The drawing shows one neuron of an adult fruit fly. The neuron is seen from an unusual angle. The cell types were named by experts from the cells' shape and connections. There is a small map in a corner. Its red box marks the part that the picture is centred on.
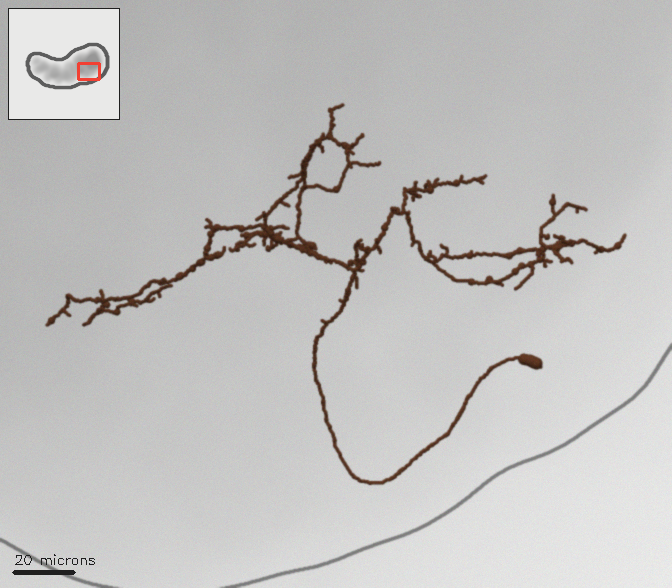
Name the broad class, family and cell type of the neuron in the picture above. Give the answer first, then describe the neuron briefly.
This is a central-brain intrinsic neuron. The family is hemilineage MD3. Its cell type is AMMC019. Its cell body lies on the right of the picture. From left to right in the picture it spans about 190 microns. Dozens of branch ends can be seen.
